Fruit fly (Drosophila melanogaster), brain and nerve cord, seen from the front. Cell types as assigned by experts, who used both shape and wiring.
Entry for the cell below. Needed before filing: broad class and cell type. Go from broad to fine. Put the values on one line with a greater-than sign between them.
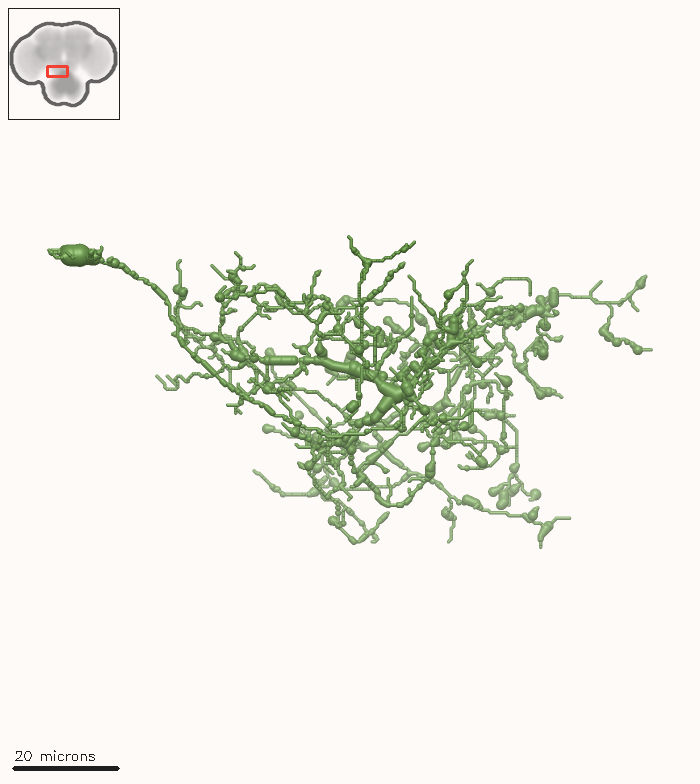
central-brain intrinsic neuron > GNG248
